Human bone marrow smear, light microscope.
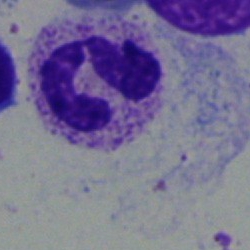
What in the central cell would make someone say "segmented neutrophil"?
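Let me work through how this segmented neutrophil lines up with what I see. The chromatin is dense, dark purple and clumped, and I can't find any nucleoli in the nucleus.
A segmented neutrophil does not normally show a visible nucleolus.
So the absence of nucleoli here goes with the name. The cytoplasm is moderate in amount and pale pinkish-lilac.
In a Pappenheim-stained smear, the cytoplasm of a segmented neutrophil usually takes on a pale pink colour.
The pale pink here fits that, while the lilac tinge is more than that usual pink. Fine purple granules are scattered throughout the cytoplasm.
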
